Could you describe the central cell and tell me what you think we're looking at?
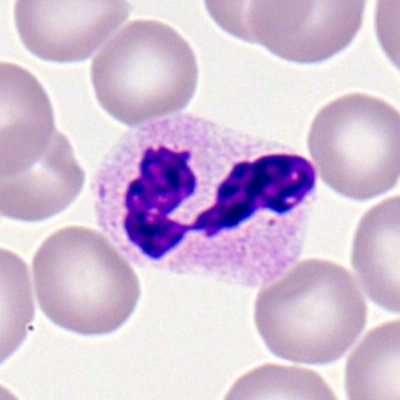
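Let me start with the nucleus: two lobes, joined by a narrower band of nuclear material. Its chromatin looks dark purple and coarsely clumped. Fine, faint lilac granules fill the cytoplasm. And the outline is somewhat angular, not smoothly round. So, a segmented neutrophil.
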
